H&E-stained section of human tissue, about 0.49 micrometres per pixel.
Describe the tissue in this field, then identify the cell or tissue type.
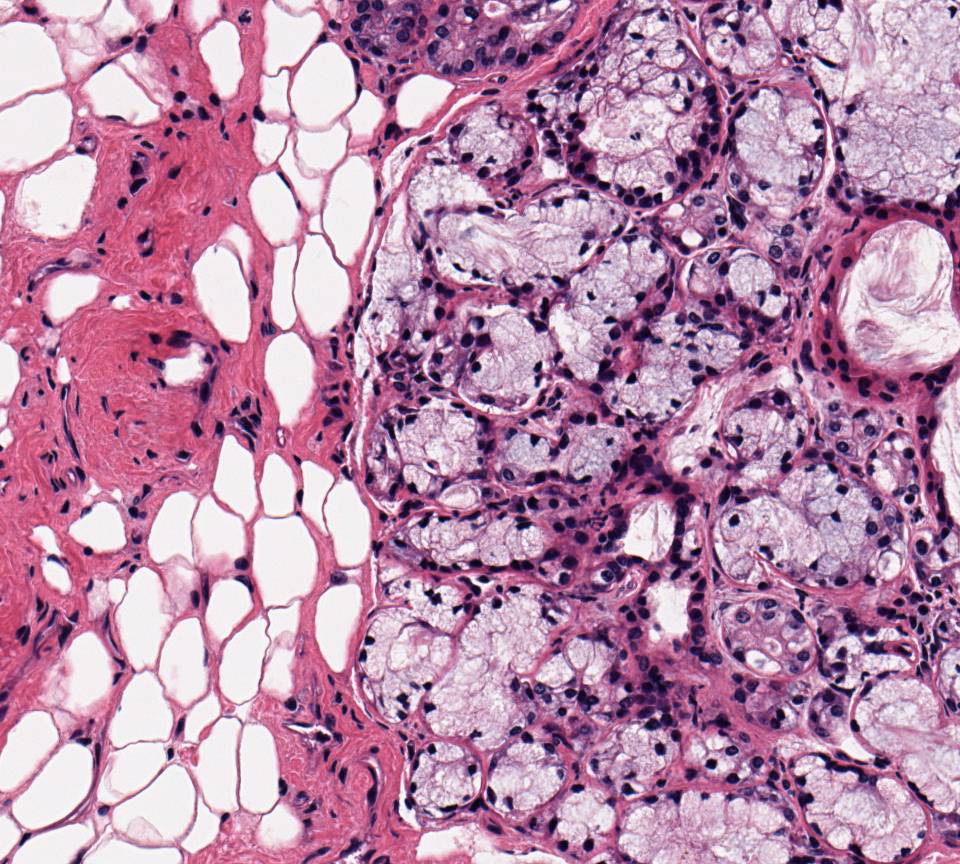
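Fat fills the left third: empty white polygonal spaces with thin pink rims. The right two-thirds hold a lobule of packed glandular acini, lined by mucous cells with pale, bubbly, grey-lilac cytoplasm and small, dark nuclei flattened at the base. This is minor salivary gland.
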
